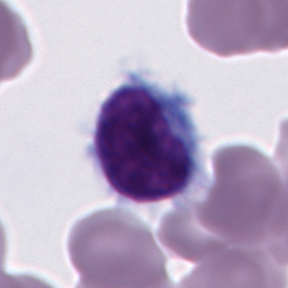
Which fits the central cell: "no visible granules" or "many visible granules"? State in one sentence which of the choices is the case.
This cell has a cytoplasm without visible granules.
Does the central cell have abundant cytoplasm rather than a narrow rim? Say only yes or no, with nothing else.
No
